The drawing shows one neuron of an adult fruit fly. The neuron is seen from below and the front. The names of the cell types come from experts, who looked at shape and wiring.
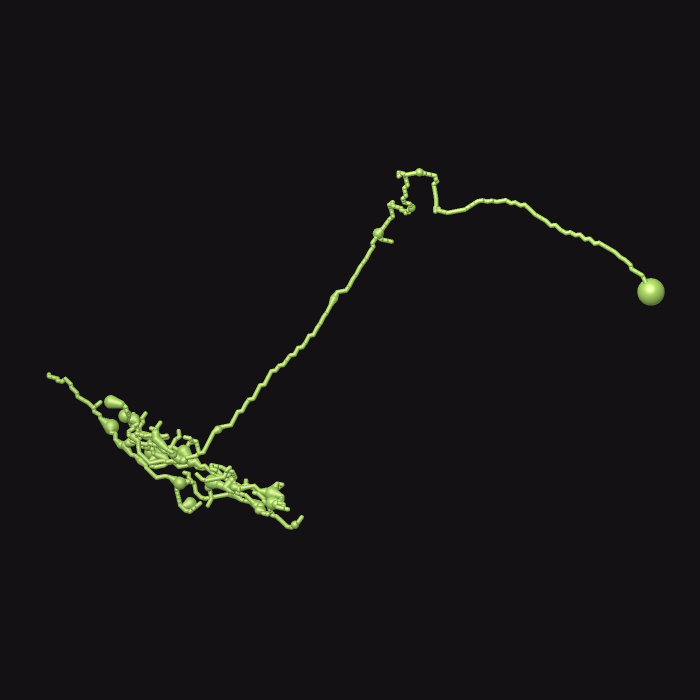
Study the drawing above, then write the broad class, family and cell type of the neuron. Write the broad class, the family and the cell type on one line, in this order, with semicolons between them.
optic-lobe intrinsic neuron; Cm; Cm18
